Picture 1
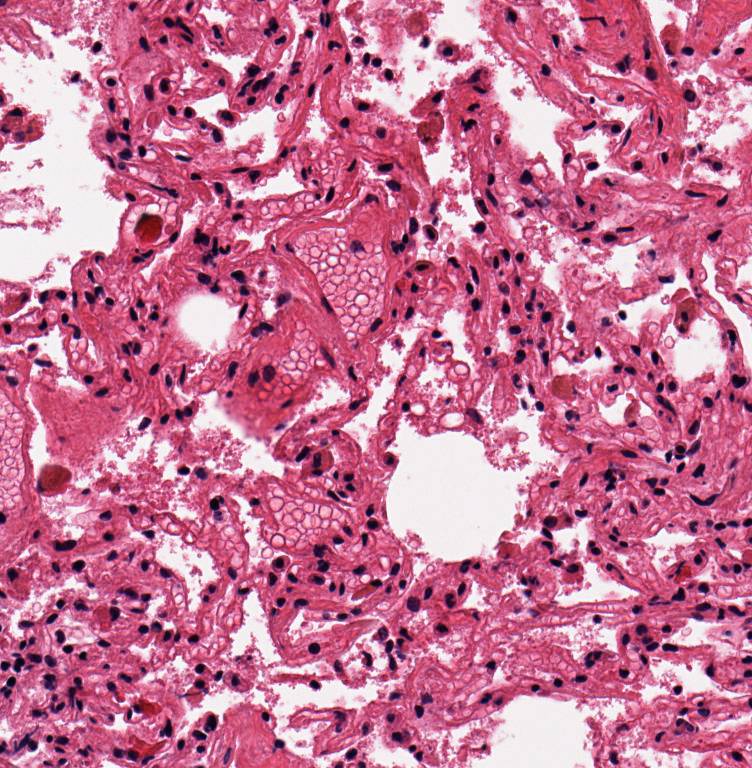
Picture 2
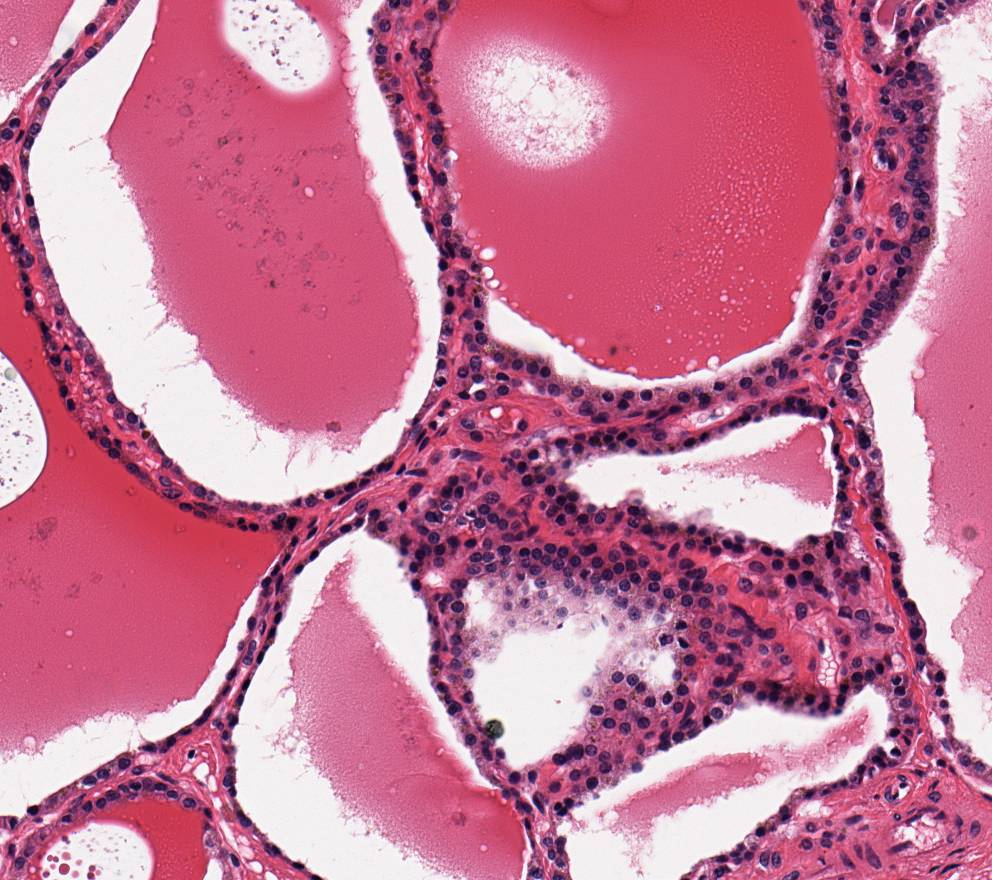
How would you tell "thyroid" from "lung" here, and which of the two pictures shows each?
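Of the two, picture 2 is thyroid and picture 1 is lung. In picture 1, clusters of small round clear vacuoles give a bubbly look, most prominently left of centre, and deep red rounded bodies lie within clear spaces, as at the left edge. Its tissue bands hold mostly small, dark, oval to elongated nuclei. Picture 2 is filled by closely packed, large, rounded follicles with scant pink stroma between them, thickening only slightly where several meet in the centre. In most follicles, a white scalloped gap separates the pink lumen contents from the lining.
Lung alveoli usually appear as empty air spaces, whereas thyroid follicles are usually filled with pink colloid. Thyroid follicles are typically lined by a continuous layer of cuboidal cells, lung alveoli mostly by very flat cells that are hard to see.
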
